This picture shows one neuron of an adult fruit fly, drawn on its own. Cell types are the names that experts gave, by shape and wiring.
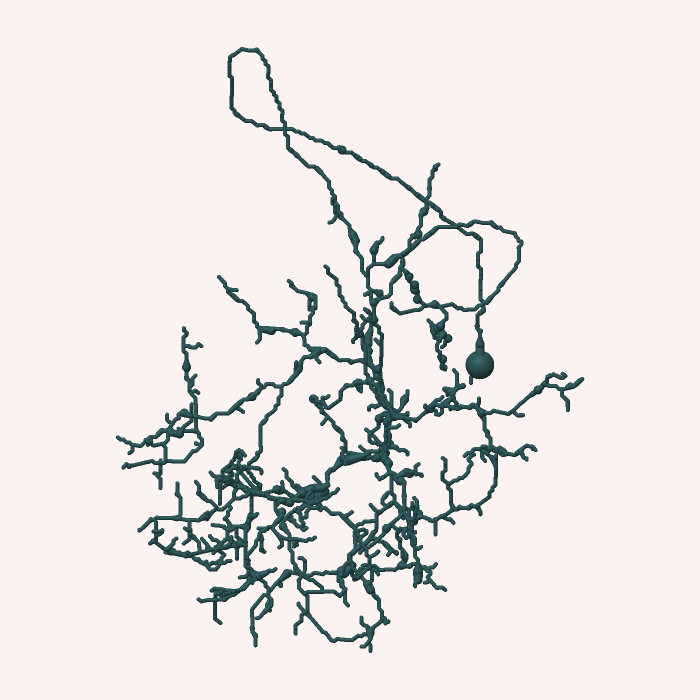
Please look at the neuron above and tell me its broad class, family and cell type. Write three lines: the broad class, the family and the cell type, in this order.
nerve-cord intrinsic neuron
hemilineage 03A
IN03A062_e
